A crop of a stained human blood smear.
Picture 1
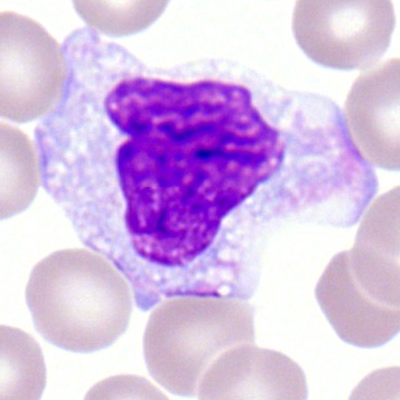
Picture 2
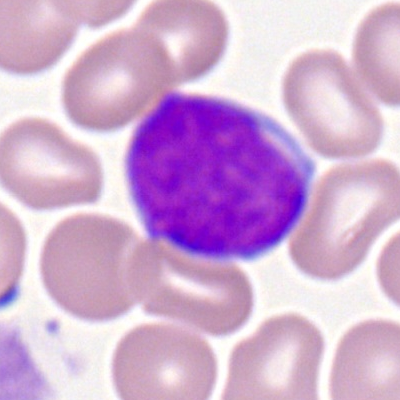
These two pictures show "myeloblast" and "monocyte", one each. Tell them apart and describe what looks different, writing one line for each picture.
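Picture 1 is a monocyte. Many small clear vacuoles are scattered through the cytoplasm.
Picture 2 is a myeloblast. No vacuoles are seen in the cell.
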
